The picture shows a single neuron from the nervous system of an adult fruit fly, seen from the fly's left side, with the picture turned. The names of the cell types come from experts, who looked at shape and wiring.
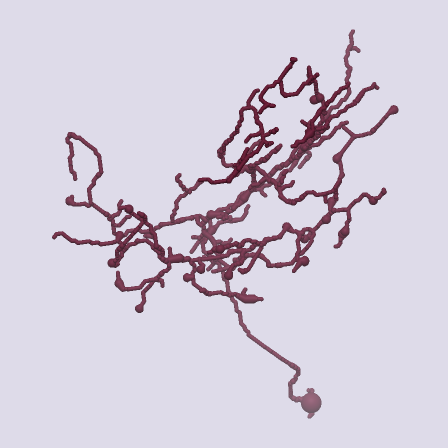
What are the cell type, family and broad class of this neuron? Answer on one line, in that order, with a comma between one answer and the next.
GNG279_b, hemilineage TRdl_b, central-brain intrinsic neuron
